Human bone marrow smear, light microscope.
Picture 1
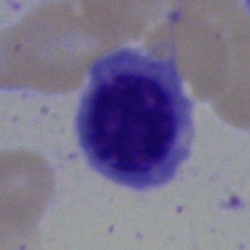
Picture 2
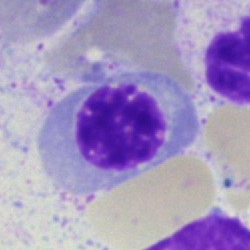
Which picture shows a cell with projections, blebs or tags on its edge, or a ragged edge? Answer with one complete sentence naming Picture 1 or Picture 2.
The edge of the cell in picture 1 is rough.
